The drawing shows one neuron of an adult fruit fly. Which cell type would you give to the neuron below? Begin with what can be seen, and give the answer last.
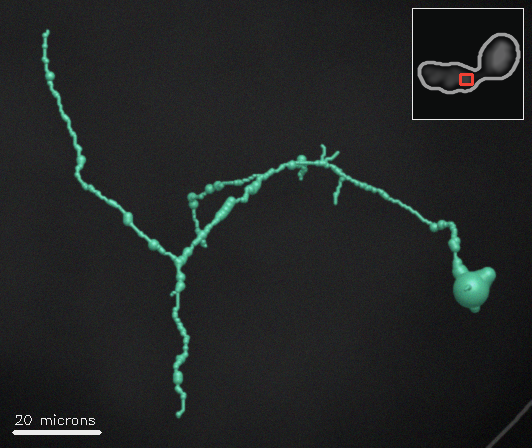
By the scale bar it is about 100 microns wide in this view. In this view it is about as wide as it is tall. This is a motor neuron of the nerve cord. It is of cell type Acc. ti flexor MN.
